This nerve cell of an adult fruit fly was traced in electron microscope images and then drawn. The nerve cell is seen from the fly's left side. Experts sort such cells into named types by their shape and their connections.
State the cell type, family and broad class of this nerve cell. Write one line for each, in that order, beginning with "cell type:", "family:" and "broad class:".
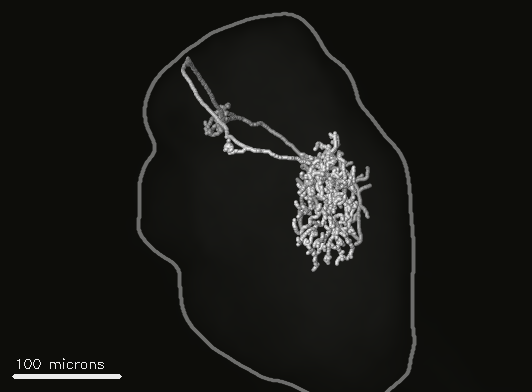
cell type: LT55
family: LT
broad class: visual projection neuron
